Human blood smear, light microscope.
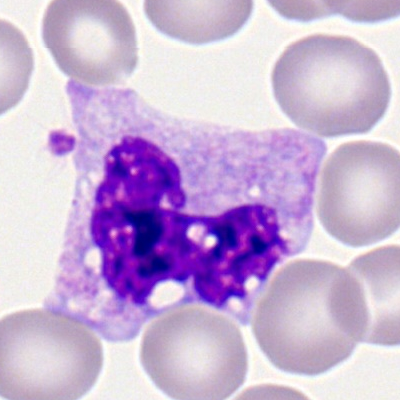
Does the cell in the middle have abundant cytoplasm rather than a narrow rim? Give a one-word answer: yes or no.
Yes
